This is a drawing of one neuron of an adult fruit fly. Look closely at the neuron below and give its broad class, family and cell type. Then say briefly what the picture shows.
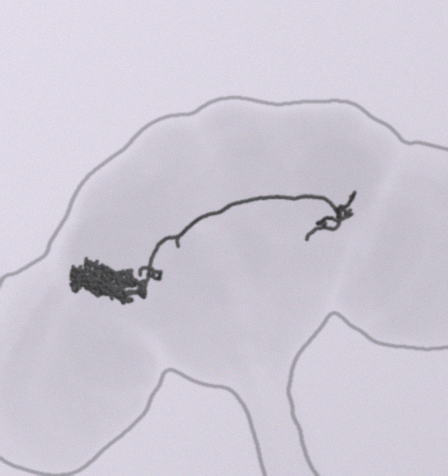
This is a central-brain intrinsic neuron. The family is hemilineage VPNp&v1_posterior. It is of cell type PVLP109. It lies in the brain. As drawn here it is more than twice as wide as it is tall.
